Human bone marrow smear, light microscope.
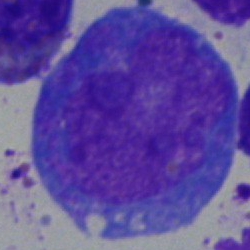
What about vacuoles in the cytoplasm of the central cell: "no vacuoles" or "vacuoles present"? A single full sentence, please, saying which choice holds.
One or more clear vacuoles are found within the cytoplasm of this cell.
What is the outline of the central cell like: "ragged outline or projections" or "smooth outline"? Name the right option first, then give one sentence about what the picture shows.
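Smooth outline. The cell outline is roughly round with a smooth edge.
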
